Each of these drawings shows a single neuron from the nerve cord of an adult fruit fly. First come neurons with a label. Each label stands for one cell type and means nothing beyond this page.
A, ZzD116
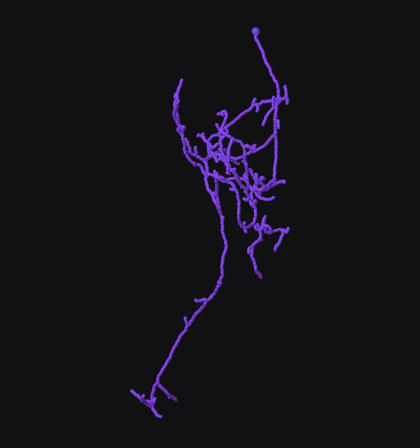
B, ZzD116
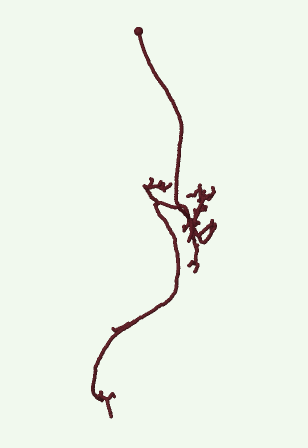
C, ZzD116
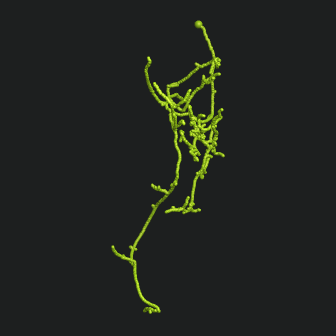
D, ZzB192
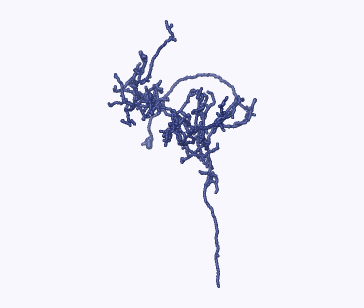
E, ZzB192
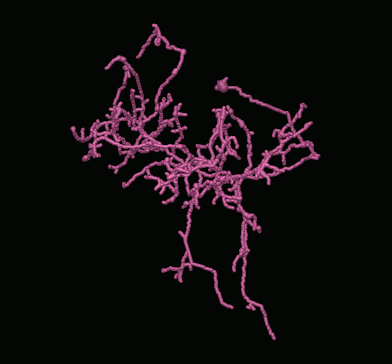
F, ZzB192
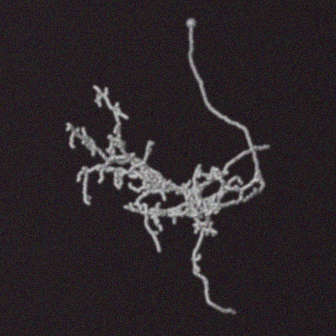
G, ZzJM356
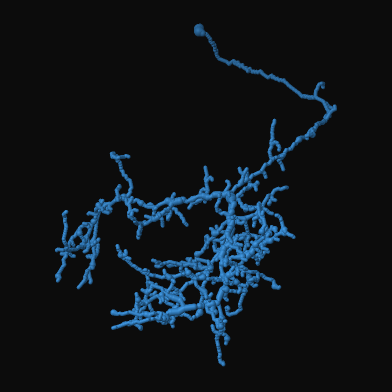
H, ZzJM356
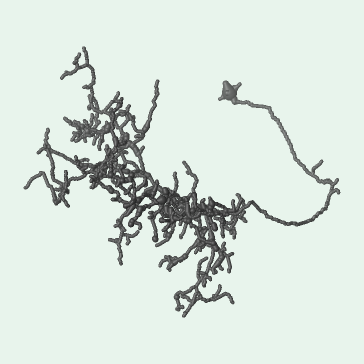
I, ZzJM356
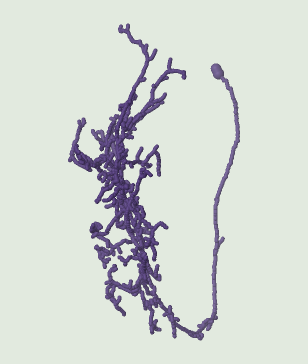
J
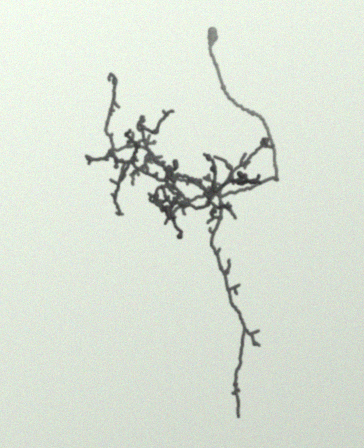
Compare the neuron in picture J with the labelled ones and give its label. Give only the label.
ZzB192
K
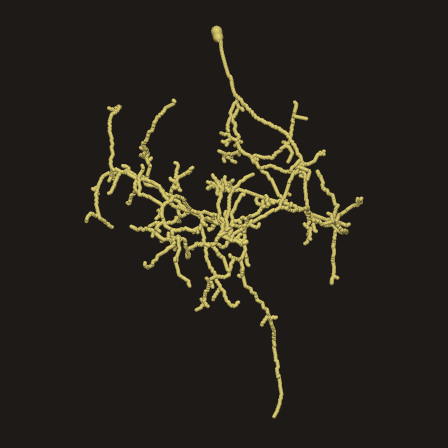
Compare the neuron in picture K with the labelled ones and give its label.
ZzB192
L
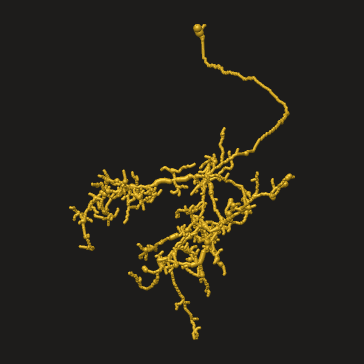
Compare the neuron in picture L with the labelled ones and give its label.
ZzJM356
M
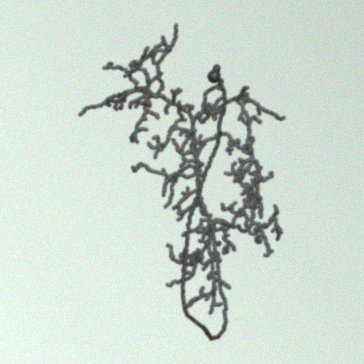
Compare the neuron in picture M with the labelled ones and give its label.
ZzJM356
